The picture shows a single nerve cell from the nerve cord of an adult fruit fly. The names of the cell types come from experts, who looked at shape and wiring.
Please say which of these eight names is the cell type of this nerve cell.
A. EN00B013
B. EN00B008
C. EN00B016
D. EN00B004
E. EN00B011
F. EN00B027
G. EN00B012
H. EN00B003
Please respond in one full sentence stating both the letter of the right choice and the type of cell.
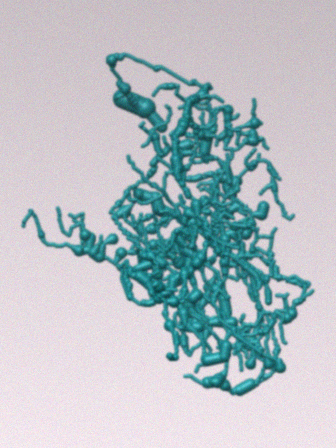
Option F lists EN00B027, and that is the cell type of the nerve cell.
